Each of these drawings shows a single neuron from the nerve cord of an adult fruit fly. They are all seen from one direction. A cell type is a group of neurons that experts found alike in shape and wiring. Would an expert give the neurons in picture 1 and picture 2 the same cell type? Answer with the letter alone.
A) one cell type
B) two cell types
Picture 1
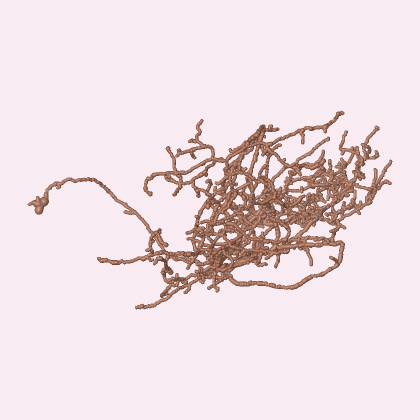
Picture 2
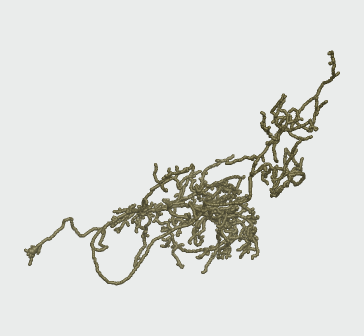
B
